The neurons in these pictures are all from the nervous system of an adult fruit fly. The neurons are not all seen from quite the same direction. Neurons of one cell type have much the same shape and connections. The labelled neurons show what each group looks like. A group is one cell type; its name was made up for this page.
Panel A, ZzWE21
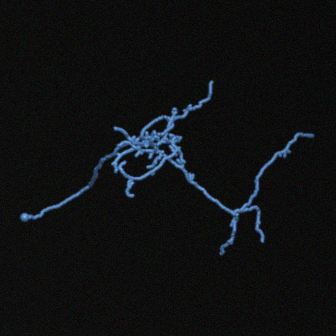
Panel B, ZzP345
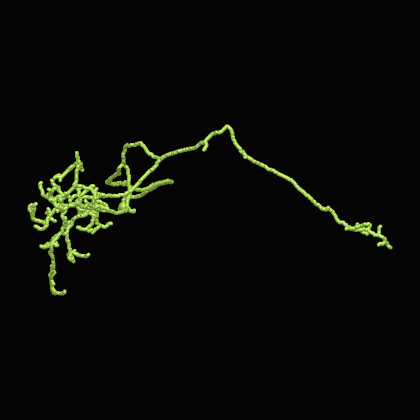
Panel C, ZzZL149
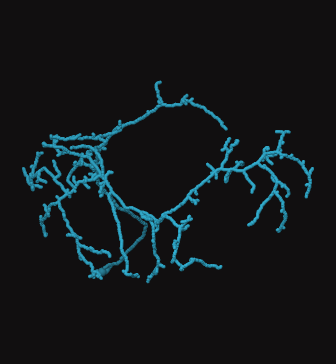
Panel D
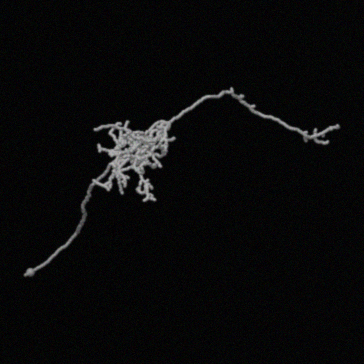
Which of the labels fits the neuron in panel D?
ZzP345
